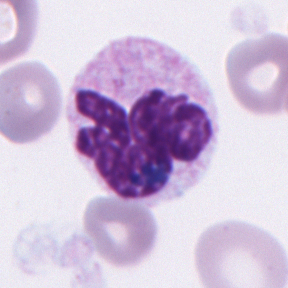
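Segmented neutrophil in a stained smear of human peripheral blood, viewed by light microscopy. Its outline is round and smooth. The nucleus is divided into many lobes, clearly more than three, and shows no visible nucleoli. Fine, dust-like pinkish-lilac granules are spread evenly through the cytoplasm.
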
